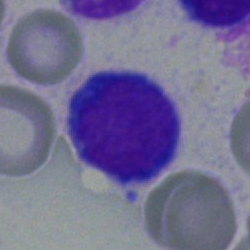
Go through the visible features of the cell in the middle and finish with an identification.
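Roughly round, the outline has slightly angular edges. Nearly the whole cell is filled by the nucleus, and the cytoplasm amounts at most to a barely visible thin rim. At the lower left edge sits a small pale round bleb. This cell is a lymphocyte.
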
